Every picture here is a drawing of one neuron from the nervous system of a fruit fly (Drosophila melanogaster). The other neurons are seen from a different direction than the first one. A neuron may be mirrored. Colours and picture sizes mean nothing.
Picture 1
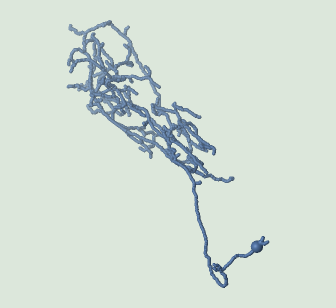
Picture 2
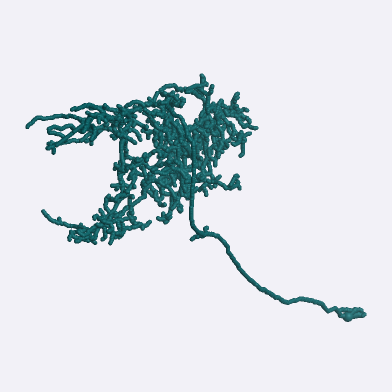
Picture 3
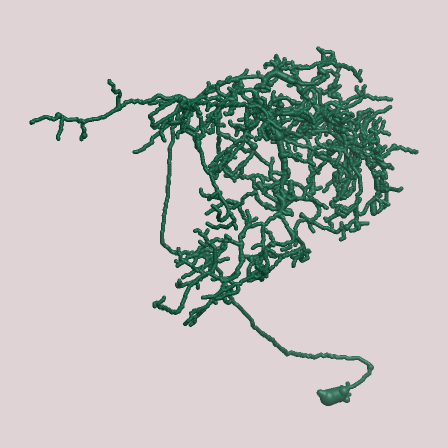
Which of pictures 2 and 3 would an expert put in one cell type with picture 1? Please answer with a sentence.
None of them is of the same cell type.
